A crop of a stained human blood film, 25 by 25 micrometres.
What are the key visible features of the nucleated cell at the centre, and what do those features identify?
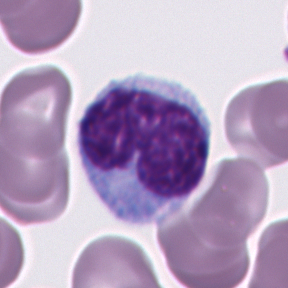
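Start with the colour of the cytoplasm, a pale greyish blue. Its widest rim lies below the nucleus. Search it for coarse granules and you will find none, and no vacuoles are visible either. We have here a monocyte.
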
